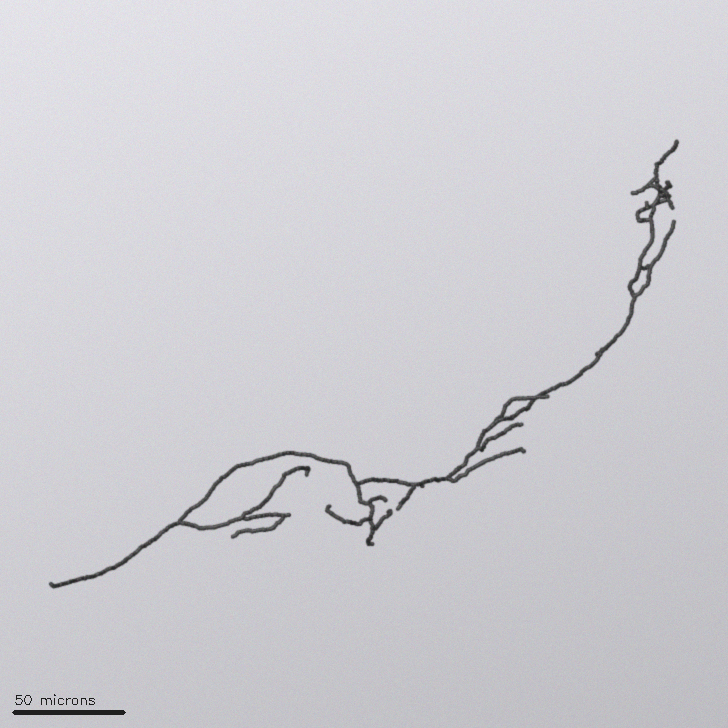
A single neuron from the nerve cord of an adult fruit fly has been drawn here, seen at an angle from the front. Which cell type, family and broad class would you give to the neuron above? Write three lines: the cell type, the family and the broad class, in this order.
DNge128
DNge
descending neuron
